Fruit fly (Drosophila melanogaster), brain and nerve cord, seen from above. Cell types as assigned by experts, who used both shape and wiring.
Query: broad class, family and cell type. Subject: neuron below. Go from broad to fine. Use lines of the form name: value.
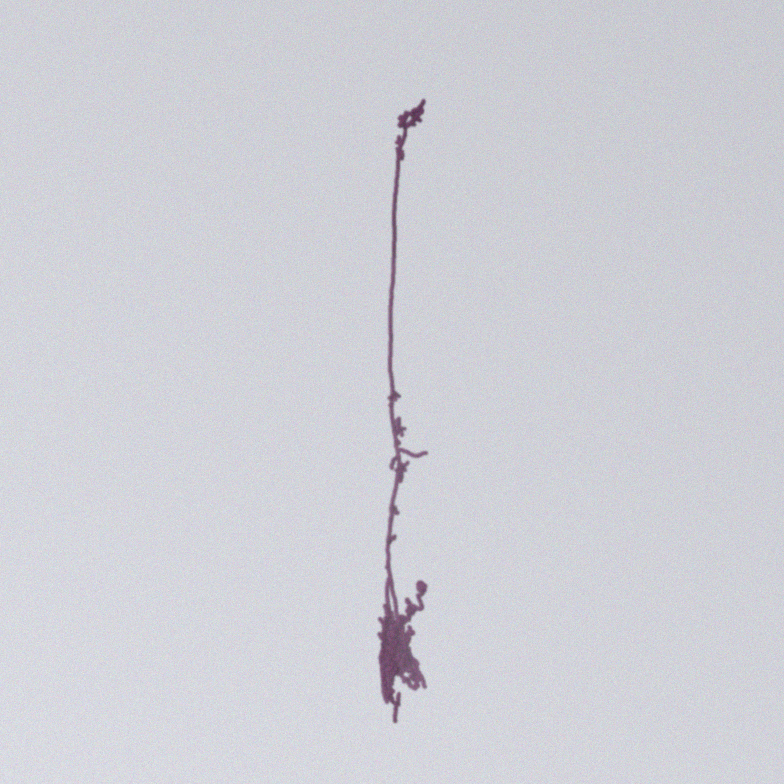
broad class: ascending neuron
family: hemilineage 17A
cell type: AN17A018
